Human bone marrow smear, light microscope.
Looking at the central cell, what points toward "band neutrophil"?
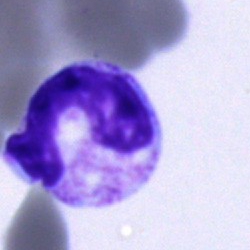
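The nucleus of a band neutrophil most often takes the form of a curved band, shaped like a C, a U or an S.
Here the nucleus is a thick curved band that bends around a pale central area, which agrees with that usual shape for a band neutrophil. This nucleus fills the upper and left parts of the cell. In the lower right of the cell, the cytoplasm is pale lilac-pink and holds fine pinkish-purple granules.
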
